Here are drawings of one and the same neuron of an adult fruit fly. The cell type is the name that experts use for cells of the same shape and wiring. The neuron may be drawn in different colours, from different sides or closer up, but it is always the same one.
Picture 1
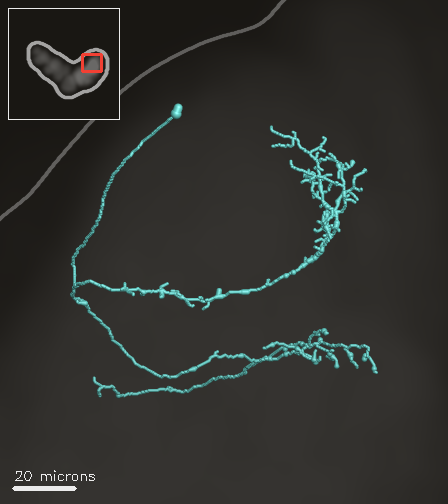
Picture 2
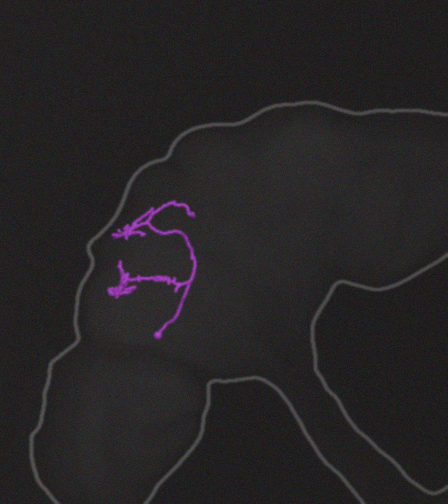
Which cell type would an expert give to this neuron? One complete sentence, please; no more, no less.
The neuron is typed under the name SLP245.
